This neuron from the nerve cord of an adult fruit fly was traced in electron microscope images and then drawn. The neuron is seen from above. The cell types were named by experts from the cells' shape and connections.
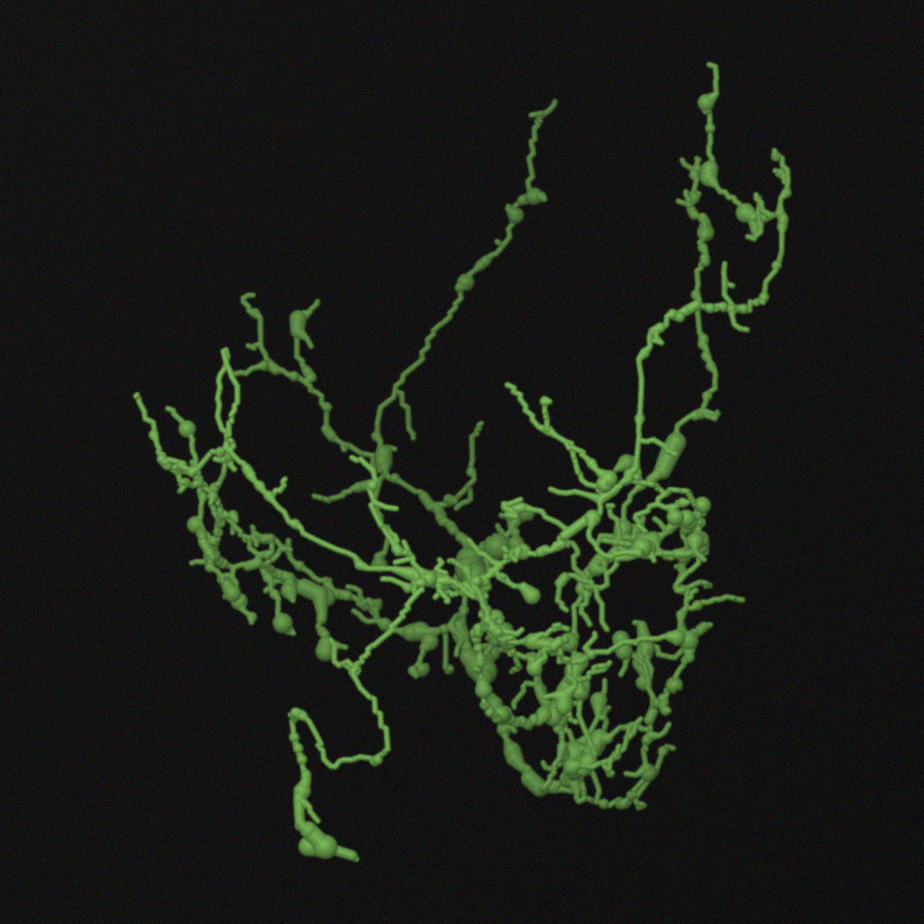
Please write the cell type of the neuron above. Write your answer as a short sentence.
The cell type is IN19A044.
